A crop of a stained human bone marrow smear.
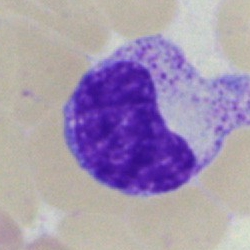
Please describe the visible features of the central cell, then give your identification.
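Let me start with the nucleus: kidney-shaped, its indentation on the upper-right side. Its chromatin looks dark purple and patchy, dotted with small paler spots. Most of the cytoplasm seems to lie to the right of the nucleus. On the right, too, the cell outline bulges out into a broad rounded projection. So this cell is a myelocyte.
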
